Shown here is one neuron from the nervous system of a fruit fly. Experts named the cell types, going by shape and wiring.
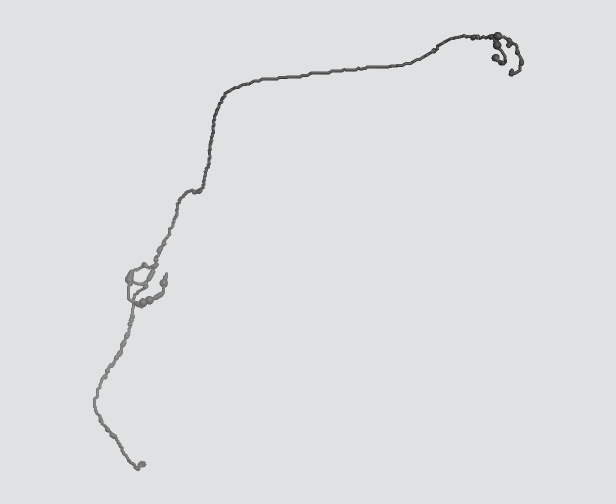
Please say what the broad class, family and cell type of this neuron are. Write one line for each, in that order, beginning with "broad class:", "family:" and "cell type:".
broad class: sensory neuron entering the brain
family: class olfactory
cell type: ORN_DA3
